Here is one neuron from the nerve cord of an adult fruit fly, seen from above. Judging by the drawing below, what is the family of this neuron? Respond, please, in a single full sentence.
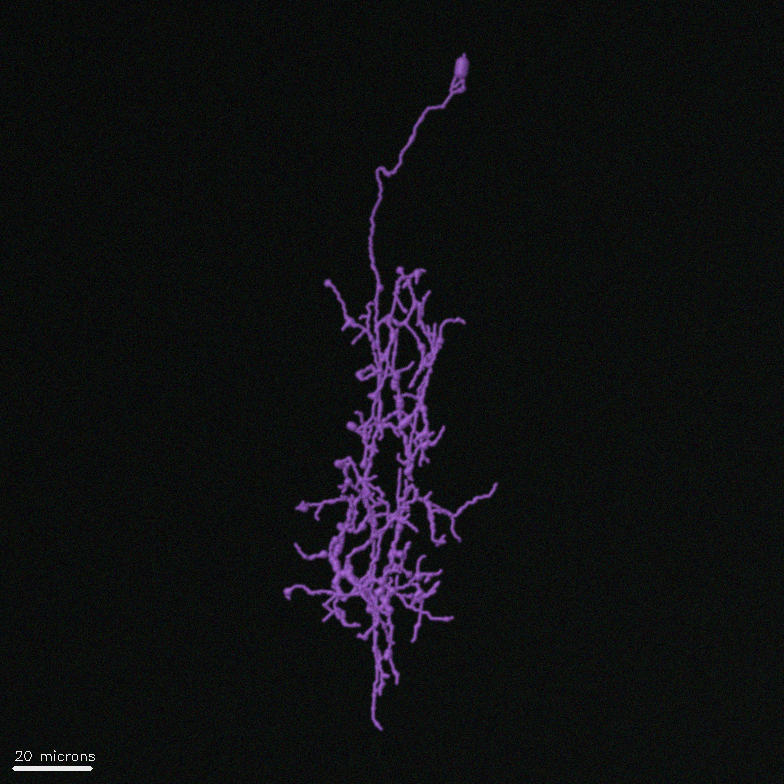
The family to which the neuron belongs is hemilineage 16B.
